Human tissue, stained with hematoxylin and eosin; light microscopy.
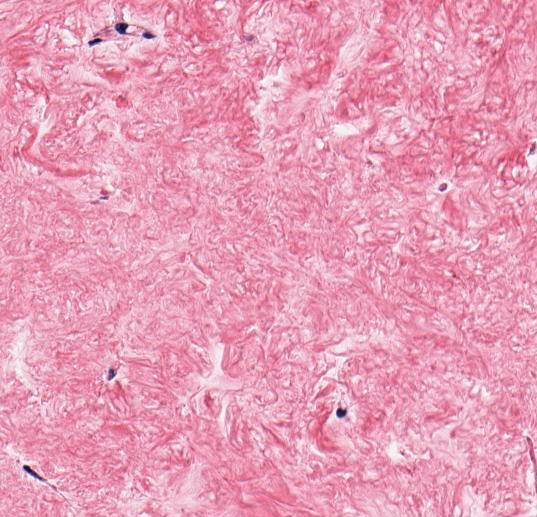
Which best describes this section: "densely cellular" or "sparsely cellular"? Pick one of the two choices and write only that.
Sparsely cellular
